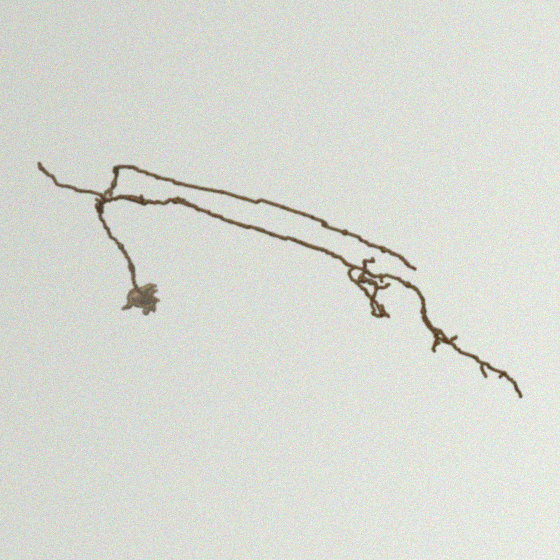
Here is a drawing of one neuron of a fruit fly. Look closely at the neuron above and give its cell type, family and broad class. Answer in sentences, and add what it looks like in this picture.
The cell type is GNG629. Its family is hemilineage LB5. Its broad class is central-brain intrinsic neuron. In this view it is wider than it is tall.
